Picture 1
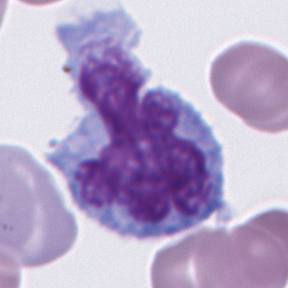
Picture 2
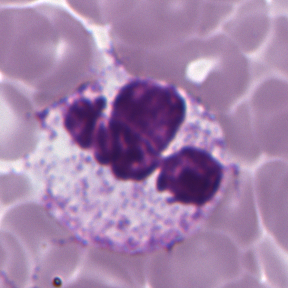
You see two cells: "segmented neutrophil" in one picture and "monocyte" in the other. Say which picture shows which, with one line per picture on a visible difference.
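The cell in picture 1 is a monocyte. No distinct granules are visible in the cytoplasm.
The cell in picture 2 is a segmented neutrophil. Small purple granules are scattered through the cytoplasm.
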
